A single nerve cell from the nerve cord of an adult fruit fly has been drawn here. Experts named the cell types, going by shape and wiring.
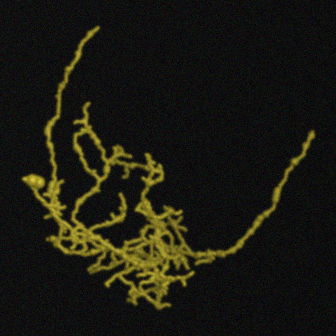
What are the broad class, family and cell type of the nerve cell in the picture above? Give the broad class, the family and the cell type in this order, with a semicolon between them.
nerve-cord intrinsic neuron; hemilineage 20A.22A; IN20A.22A071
